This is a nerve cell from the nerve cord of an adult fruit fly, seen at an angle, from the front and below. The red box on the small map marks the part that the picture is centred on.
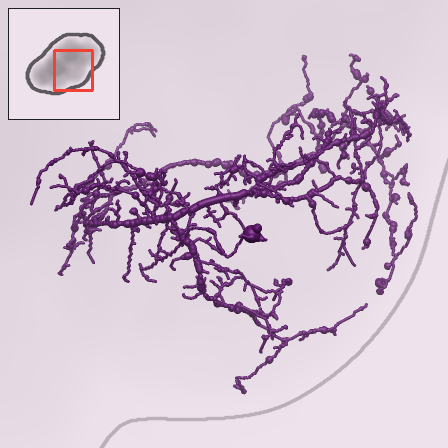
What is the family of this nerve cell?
hemilineage 04B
